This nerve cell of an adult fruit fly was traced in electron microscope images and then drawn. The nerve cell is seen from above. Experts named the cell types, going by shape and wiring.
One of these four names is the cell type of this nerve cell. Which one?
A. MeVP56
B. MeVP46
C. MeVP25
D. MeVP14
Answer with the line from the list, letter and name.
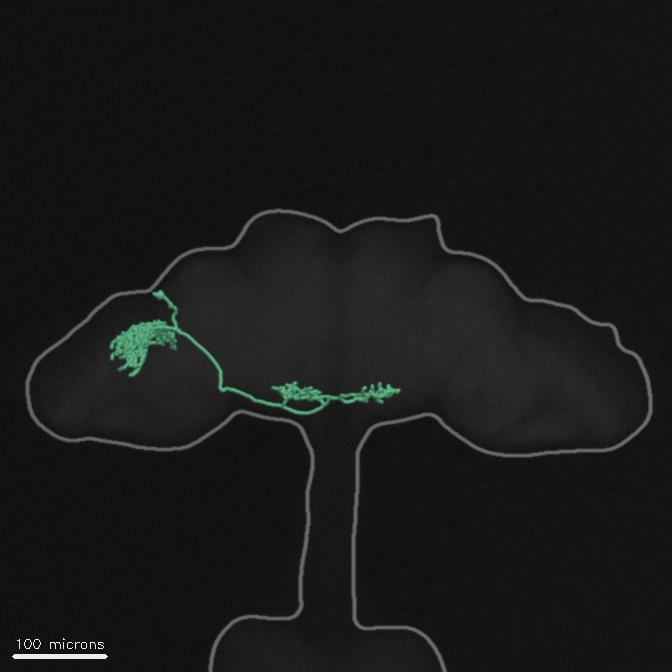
A. MeVP56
